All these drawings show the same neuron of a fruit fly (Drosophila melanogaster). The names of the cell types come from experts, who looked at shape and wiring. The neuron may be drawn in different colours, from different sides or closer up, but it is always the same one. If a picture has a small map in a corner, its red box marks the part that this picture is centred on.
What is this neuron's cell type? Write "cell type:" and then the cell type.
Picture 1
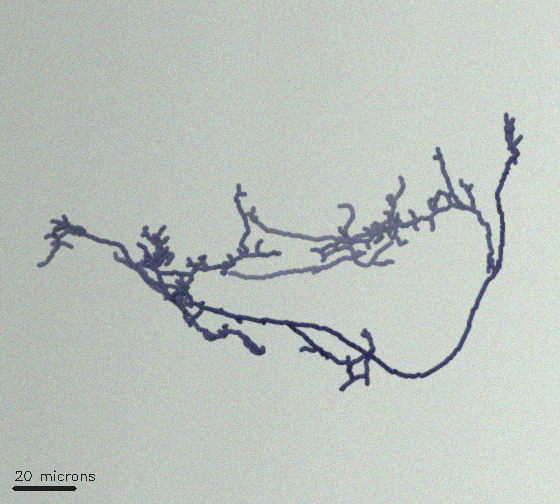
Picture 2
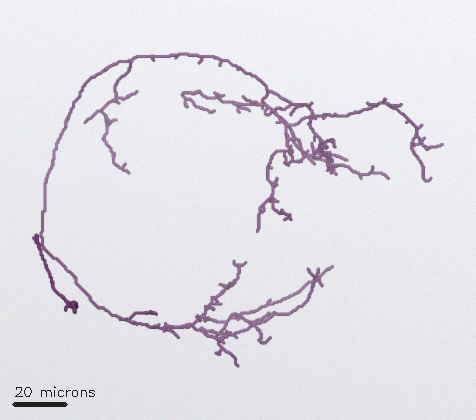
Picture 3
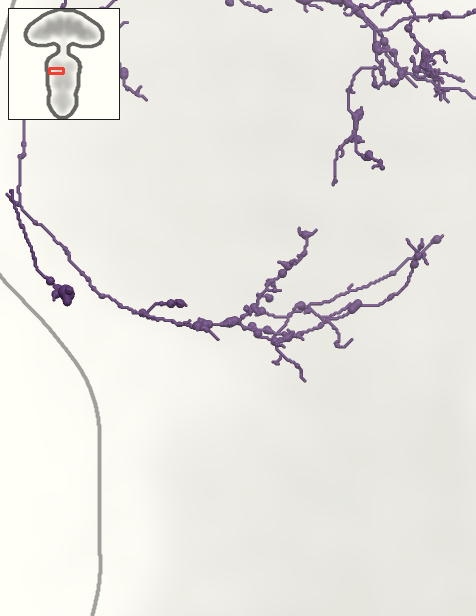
cell type: IN19A082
